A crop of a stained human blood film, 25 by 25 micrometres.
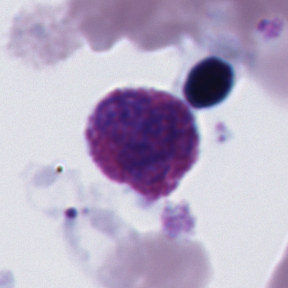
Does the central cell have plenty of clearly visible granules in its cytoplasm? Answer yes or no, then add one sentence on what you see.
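Yes. The granules hide the nucleus so that its outline cannot be traced.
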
